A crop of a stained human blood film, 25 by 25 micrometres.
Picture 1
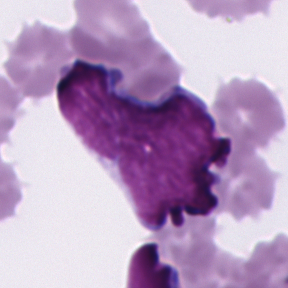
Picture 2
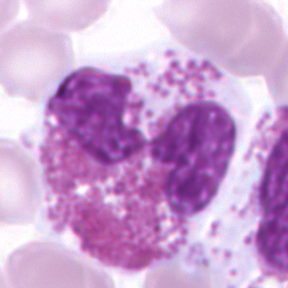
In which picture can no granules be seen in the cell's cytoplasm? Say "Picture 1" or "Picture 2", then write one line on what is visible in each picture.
Picture 1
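In picture 1: No granules are visible in the cytoplasm.
In picture 2: The granules are most densely packed in the lower left part of the cell.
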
